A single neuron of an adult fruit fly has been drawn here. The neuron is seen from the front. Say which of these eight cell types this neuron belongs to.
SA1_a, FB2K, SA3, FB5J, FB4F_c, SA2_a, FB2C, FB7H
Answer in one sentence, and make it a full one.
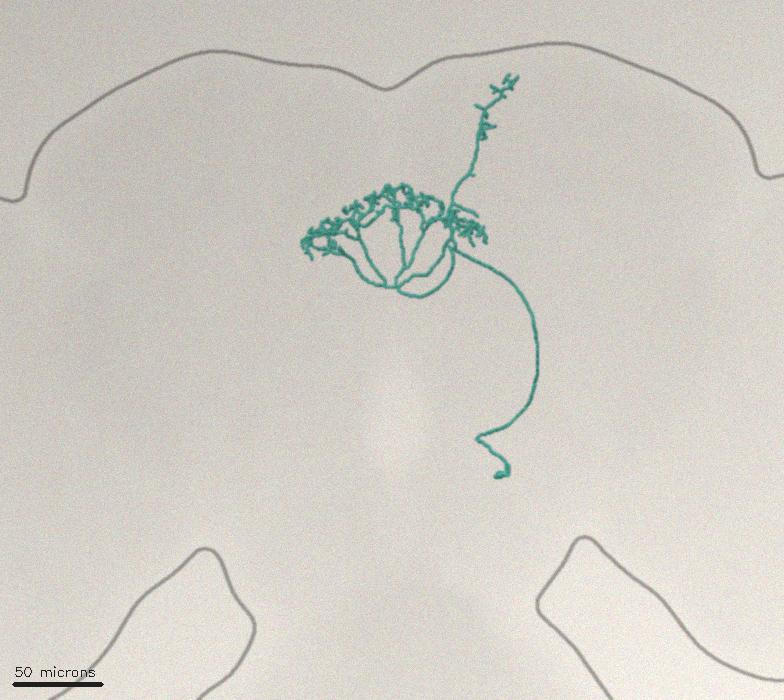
Under the cell type FB7H falls this neuron.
